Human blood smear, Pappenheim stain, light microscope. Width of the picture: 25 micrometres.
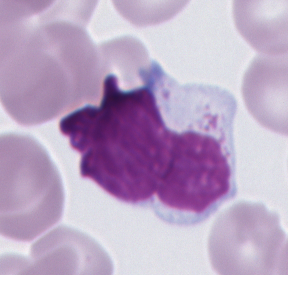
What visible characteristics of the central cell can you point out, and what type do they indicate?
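First, the outline of the cell is irregular and angular, not round. Second, the nucleus consists of two large lobes, left and right, with the left staining darker. Third, pointed projections stick out from the nucleus's upper-left edge. The cell is a large granular lymphocyte.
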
